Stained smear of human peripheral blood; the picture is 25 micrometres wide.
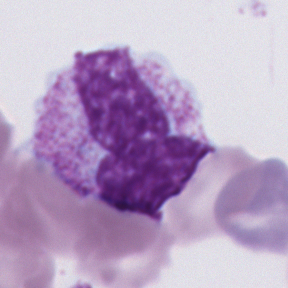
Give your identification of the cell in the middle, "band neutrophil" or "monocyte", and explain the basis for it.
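Band neutrophil. Deciding point: the chromatin, dark purple and coarsely clumped with small paler gaps.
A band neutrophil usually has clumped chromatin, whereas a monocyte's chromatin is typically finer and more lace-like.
Also seen: cell about 15 micrometres across, outline roughly round with a finely uneven, slightly scalloped edge. Nucleus off-centre toward the right, reaching the cell edge there. No clear vacuoles in the cytoplasm.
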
